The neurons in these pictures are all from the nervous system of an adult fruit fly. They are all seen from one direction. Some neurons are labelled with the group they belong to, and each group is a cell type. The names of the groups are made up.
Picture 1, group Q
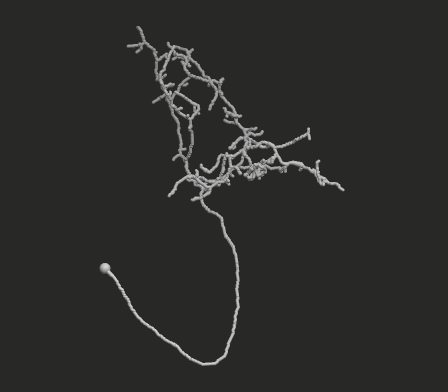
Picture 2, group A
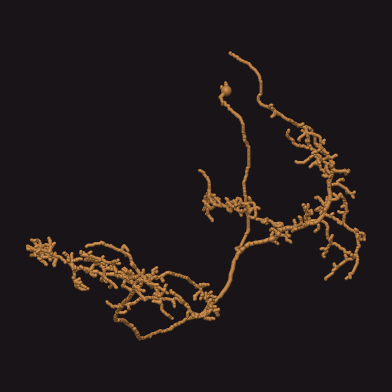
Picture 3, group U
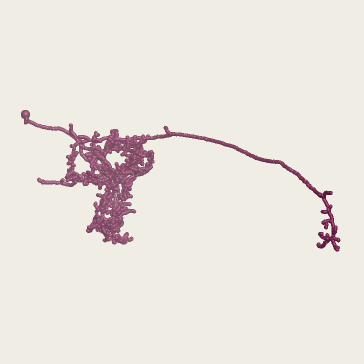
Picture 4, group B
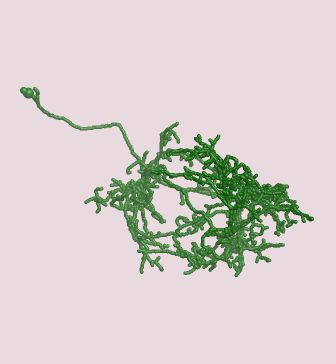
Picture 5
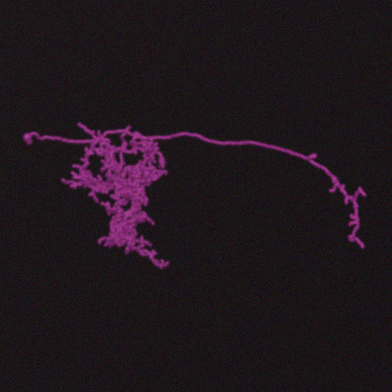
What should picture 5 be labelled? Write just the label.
group U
